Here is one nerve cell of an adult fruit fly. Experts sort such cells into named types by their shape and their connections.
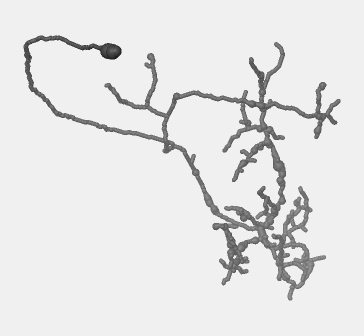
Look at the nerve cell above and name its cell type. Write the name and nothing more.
IN14A056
